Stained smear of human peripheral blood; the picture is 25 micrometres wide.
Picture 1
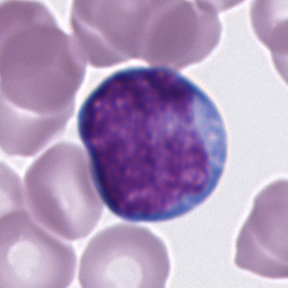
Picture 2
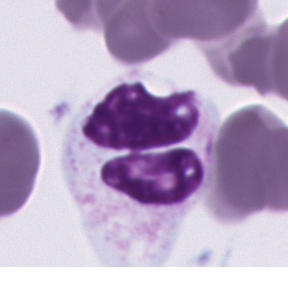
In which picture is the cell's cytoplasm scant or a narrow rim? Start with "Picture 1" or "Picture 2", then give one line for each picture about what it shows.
Picture 1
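Picture 1: The nucleus fills most of the cell.
Picture 2: The cytoplasm is abundant and very pale, almost colourless.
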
